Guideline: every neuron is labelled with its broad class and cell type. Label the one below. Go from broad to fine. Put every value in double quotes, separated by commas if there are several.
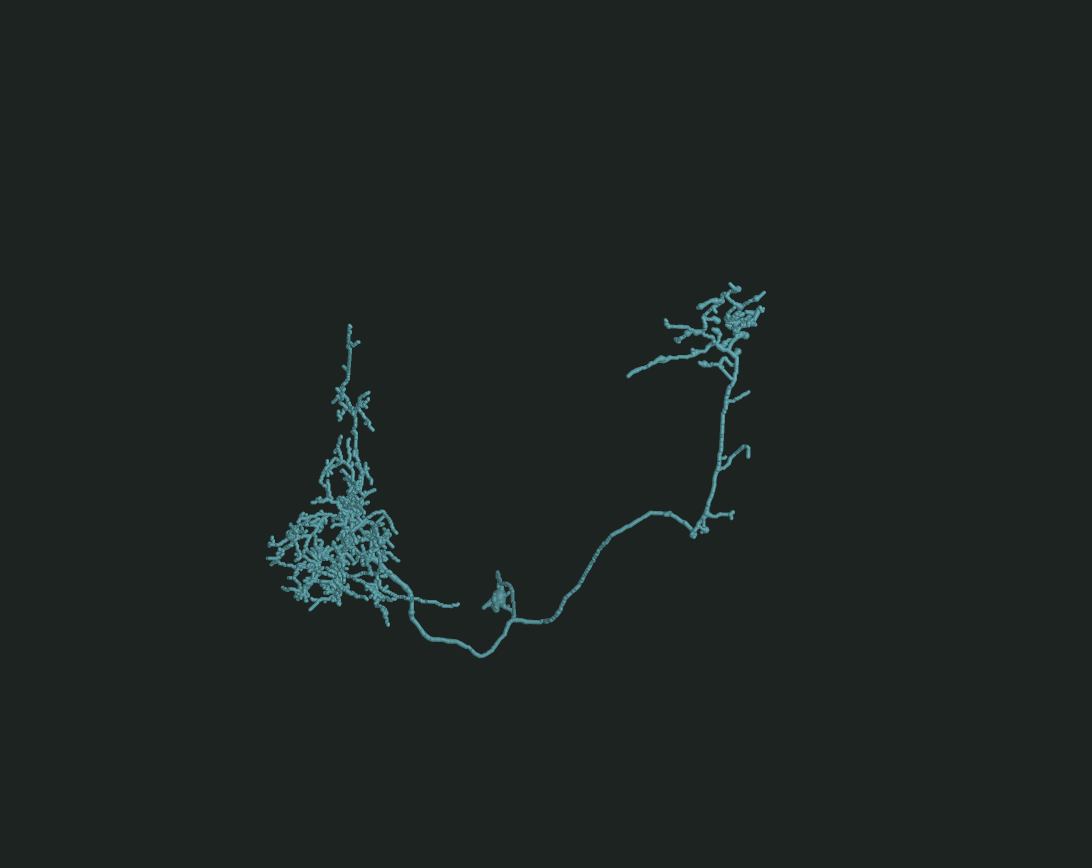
"central-brain intrinsic neuron", "CB0582"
